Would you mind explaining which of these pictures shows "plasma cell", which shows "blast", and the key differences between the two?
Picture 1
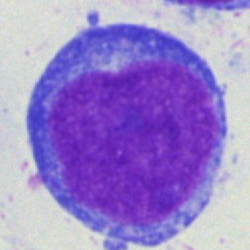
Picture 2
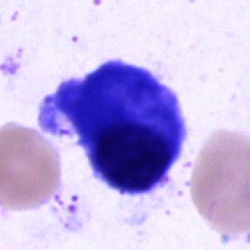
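The blast is in picture 1 and the plasma cell is in picture 2. The blast has a nearly round outline, whereas the outline of the plasma cell is irregular and lumpy rather than smoothly round. In the blast, the nucleus fills most of the cell and leaves only a narrow rim of cytoplasm. A shallow notch in the upper edge of that nucleus gives it a heart-like shape. The chromatin of the blast is finely granular and evenly spread. Small rounded blebs stick out from the surface of the blast at the top and bottom. In the plasma cell, the nuclear staining is darkest in the lower half of the cell, and no distinct granules can be seen in the cytoplasm. Both cells have deep blue cytoplasm, so this colour does not separate them here.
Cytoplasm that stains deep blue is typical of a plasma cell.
A red cell lies on each side of the plasma cell without overlapping it.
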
